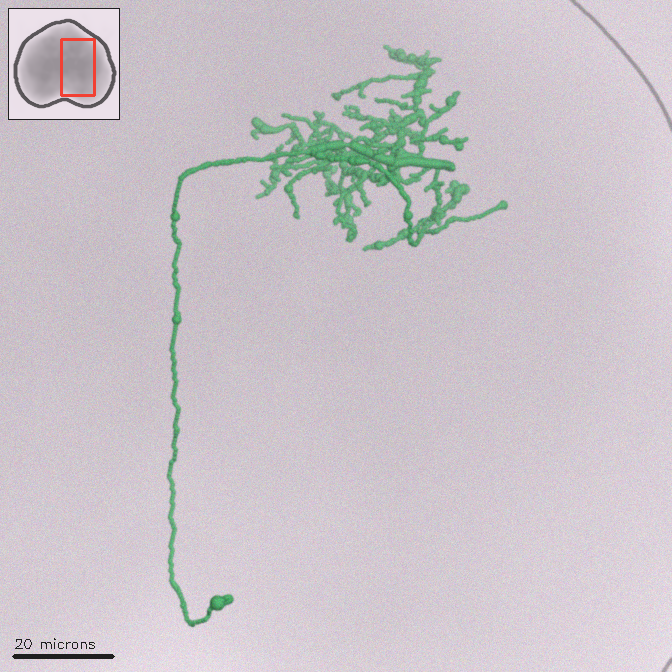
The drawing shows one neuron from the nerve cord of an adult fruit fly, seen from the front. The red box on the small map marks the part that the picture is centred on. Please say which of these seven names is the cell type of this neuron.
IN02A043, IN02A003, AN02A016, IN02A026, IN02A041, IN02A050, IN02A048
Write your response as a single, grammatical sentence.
Regarding its cell type, the neuron is IN02A043.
